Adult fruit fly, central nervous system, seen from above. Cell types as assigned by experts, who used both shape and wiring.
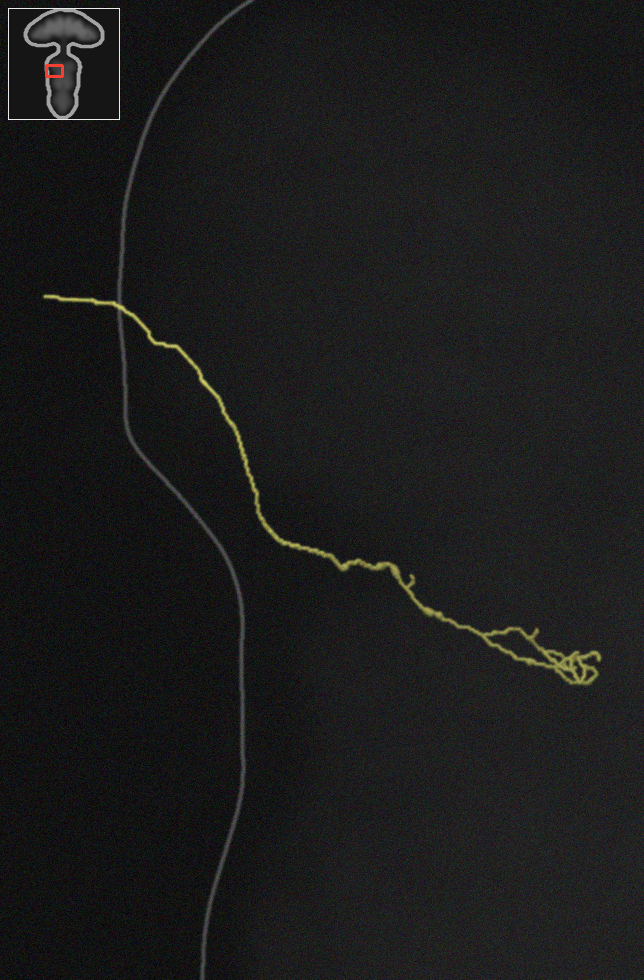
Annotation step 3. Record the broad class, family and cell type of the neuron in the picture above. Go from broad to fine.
sensory neuron entering the nerve cord; class gustatory; WG1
